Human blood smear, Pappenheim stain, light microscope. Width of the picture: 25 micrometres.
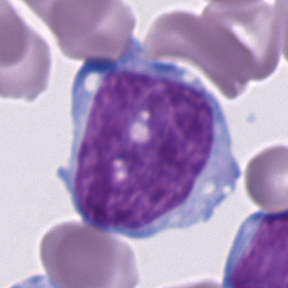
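Myeloblast at the centre of a stained smear of human peripheral blood. The chromatin is finely stippled and even, with no coarse dark clumps. A pale blue rim of cytoplasm, wider on the right than on the left, turns a deeper blue at its outer edge and holds a few small clear vacuoles.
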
